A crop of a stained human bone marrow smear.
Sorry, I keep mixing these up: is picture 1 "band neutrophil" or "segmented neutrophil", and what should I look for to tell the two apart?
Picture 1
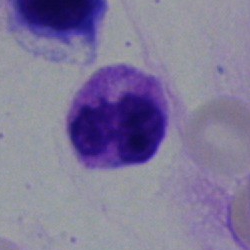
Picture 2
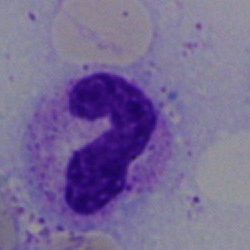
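Picture 1 shows the segmented neutrophil, and picture 2 the band neutrophil.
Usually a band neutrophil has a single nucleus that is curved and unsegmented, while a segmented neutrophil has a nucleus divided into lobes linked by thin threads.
Looking at picture 2, the nucleus is bent into a curved C shape with its hollow opening to the left, and that fits the band neutrophil. Its chromatin is dense and dark purple throughout, fine pinkish-purple granules fill the cytoplasm, and the rim of cytoplasm is widest on the left side of the nucleus. Turning to picture 1, I see a rounded outline with a few slightly flattened sides, and purplish-pink cytoplasm with no vacuoles in it. That image is slightly blurred.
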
